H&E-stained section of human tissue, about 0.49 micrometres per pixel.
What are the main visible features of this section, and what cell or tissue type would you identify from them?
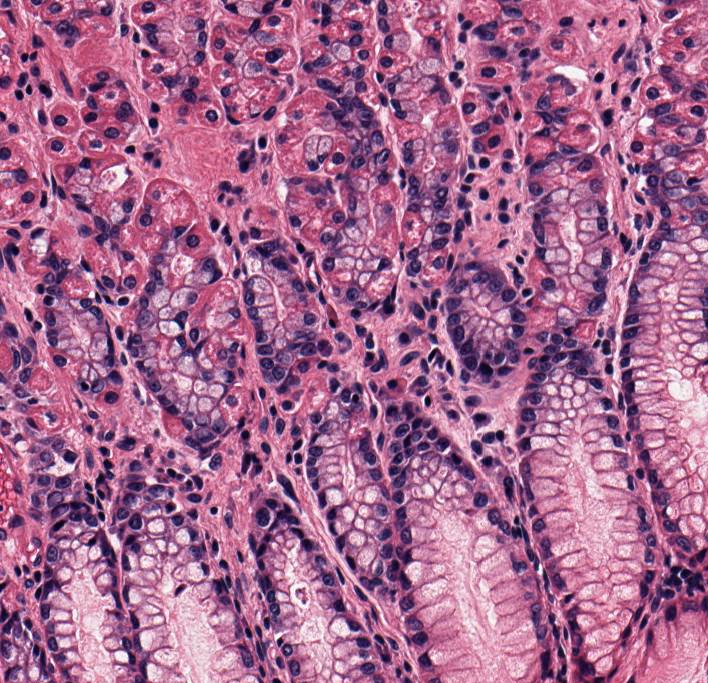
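Upper gland cells have abundant pink granular cytoplasm and round central nuclei. Mid-field, pale foamy gland cells mingle with pink ones. Lower glands have tall columnar cells with pale, clear mucinous cytoplasm and small basal nuclei. Their narrow central lumens hold pale pink mucinous material. This is stomach.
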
